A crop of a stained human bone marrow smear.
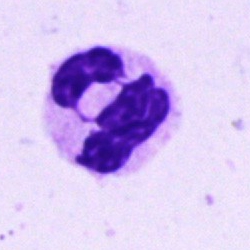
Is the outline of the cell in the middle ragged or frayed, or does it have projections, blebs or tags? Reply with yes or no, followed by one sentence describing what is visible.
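No. The cell has a round, smooth outline.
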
